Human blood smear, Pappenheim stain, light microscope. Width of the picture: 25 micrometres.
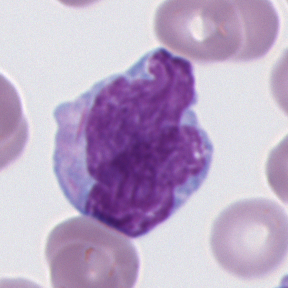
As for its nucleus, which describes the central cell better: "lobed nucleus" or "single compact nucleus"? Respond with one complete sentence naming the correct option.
The nucleus has been divided into two or more segments.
